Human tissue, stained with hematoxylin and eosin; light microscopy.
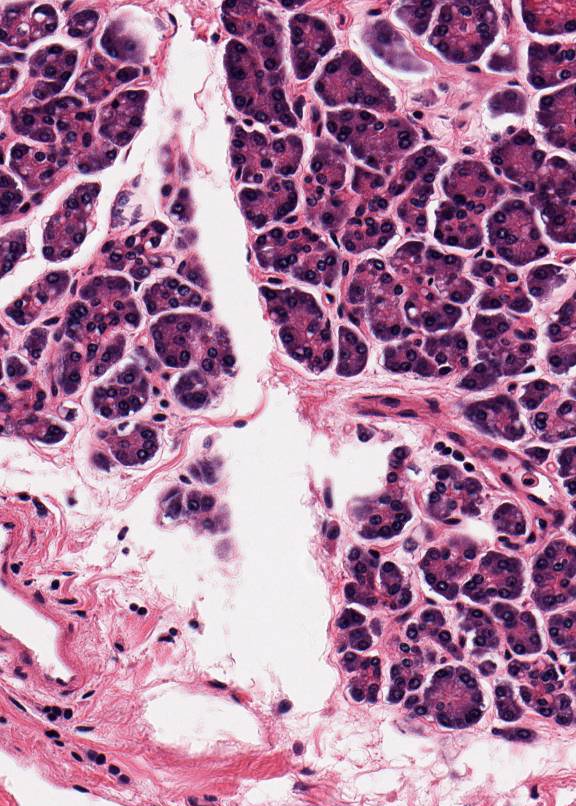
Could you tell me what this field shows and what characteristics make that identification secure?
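The tissue is exocrine pancreas, whose closely packed acini, grouped into lobules, fill the upper left, upper right and lower right. Each acinus, a small rounded cell cluster, has deep purple, finely granular cytoplasm and small, round, dark nuclei near its outer edge.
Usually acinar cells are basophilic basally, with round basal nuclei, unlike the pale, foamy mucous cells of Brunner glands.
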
